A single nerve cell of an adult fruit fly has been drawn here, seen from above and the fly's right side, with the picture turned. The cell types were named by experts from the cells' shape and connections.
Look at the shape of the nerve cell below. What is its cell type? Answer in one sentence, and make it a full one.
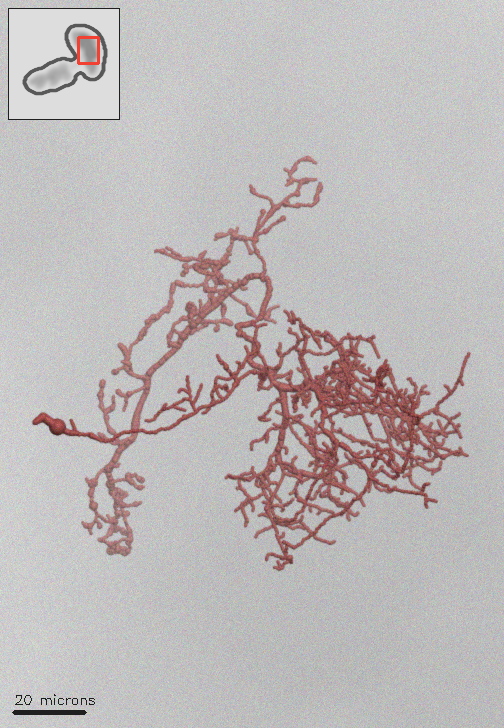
What this neuron is, by cell type, is VES074.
